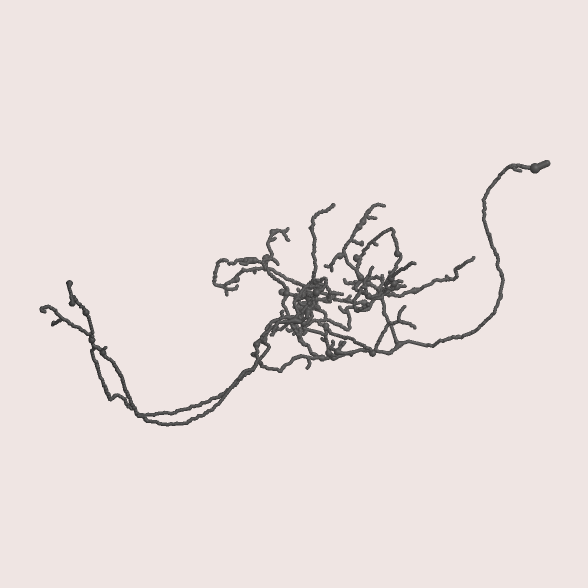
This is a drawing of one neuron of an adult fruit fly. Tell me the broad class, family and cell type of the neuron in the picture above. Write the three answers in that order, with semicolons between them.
central-brain intrinsic neuron; hemilineage ALv2; CB3326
